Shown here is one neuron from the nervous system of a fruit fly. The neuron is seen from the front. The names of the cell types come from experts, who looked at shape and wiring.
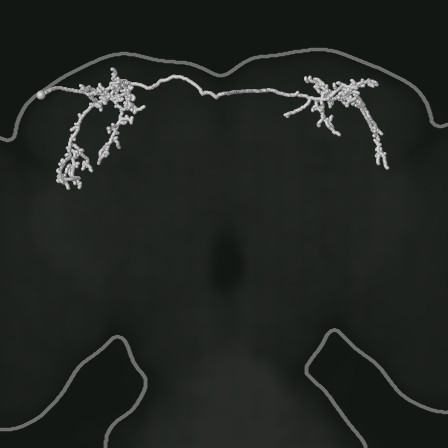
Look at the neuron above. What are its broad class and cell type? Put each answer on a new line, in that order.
central-brain intrinsic neuron
SLP462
